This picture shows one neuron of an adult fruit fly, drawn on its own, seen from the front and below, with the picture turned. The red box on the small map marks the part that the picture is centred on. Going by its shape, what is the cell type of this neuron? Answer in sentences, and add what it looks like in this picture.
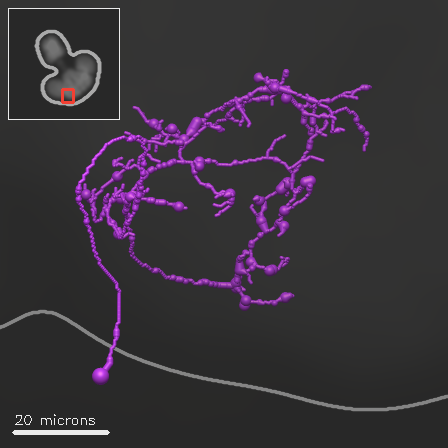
The cell type is LHAV4g6_a. Its broad class is central-brain intrinsic neuron. Its cell body lies at the lower left of the picture. From top to bottom in the picture it spans about 65 microns. Dozens of branch ends can be seen.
